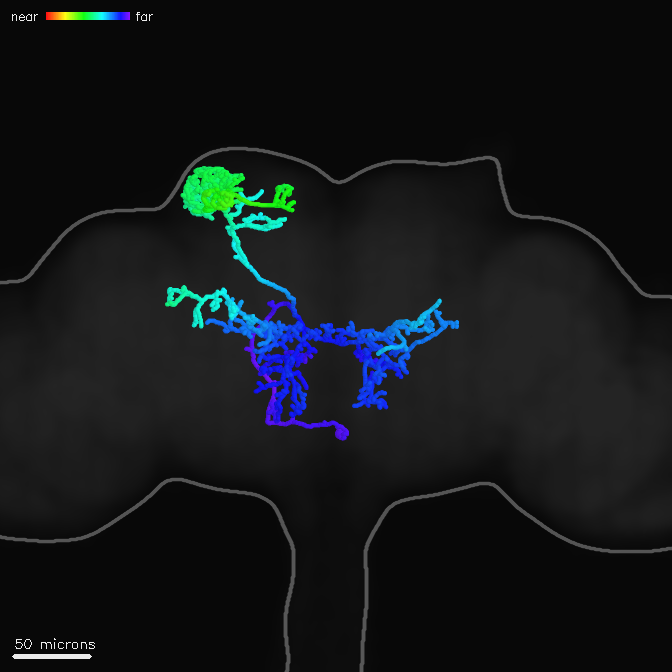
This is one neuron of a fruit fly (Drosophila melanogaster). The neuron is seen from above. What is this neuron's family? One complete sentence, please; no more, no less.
This neuron is a member of family ALIN.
